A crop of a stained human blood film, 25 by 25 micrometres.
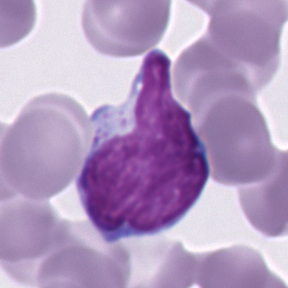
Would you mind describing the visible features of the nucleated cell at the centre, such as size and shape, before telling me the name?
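Start with the size: the cell measures about 17 by 11 micrometres, and the nucleus fills about 80% of its area. See how the nucleus is folded on itself, sending a narrow lobe up into the top extension. Its chromatin is deep purple, with a streaky, fibrous texture. The cytoplasm is scant and pale blue, showing mainly at the upper left, where a few fine purplish dots lie. This is a large granular lymphocyte.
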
